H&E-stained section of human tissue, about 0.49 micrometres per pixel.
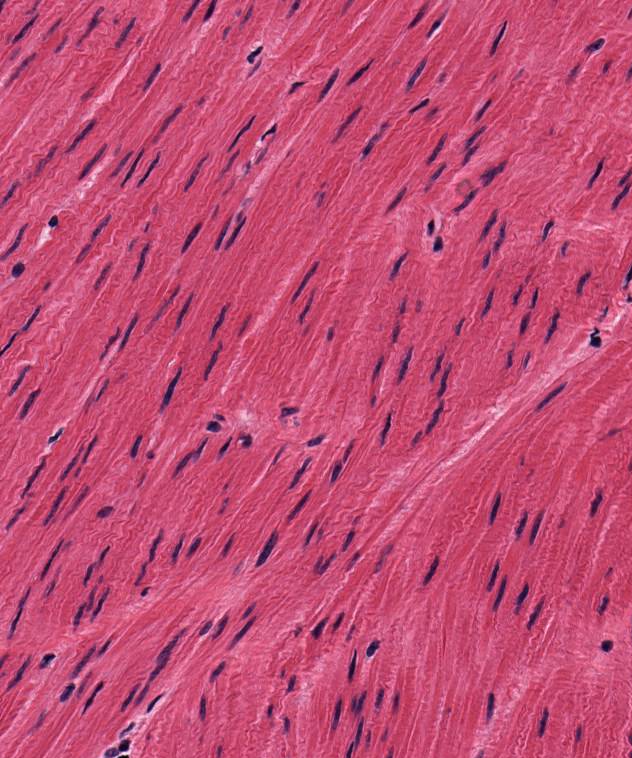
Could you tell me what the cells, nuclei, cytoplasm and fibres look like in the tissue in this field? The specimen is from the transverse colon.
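Long eosinophilic fibres occupy the entire field, running diagonally from lower left to upper right. Elongated, cigar-shaped nuclei lie parallel to these fibres. Such nuclei are numerous and spread fairly evenly across the field. Fibre cytoplasm is deep pink, with no visible cross-striations.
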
